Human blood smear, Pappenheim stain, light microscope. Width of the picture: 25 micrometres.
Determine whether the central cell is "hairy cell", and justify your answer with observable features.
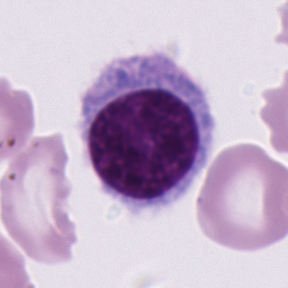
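Fine hair-like projections all around the ragged border; cell about 14 by 12 micrometres. Verdict: hairy cell fits.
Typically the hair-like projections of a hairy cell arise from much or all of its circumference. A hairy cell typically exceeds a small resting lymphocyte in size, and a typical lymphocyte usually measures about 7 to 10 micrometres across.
At about 14 by 12 micrometres, this cell lies above that range, against typical lymphocyte. Nucleus round, about 9 micrometres across, filling about 60% of the cell's area.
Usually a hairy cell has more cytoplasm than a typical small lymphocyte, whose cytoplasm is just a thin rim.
Chromatin dark purple, mottled and clumped; no nucleoli stand out; no vacuoles in the cytoplasm. Red cells lie close on both sides without touching it.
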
